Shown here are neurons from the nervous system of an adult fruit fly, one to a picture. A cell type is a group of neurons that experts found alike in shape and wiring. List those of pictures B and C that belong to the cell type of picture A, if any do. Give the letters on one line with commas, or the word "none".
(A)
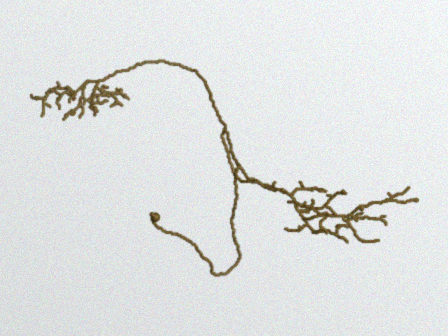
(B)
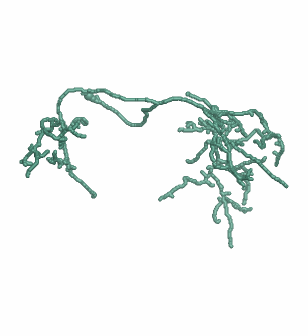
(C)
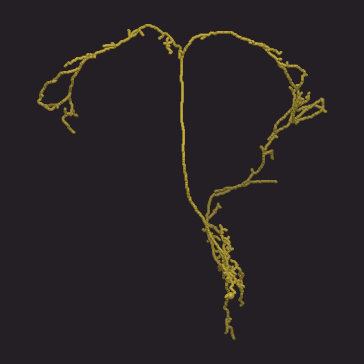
none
